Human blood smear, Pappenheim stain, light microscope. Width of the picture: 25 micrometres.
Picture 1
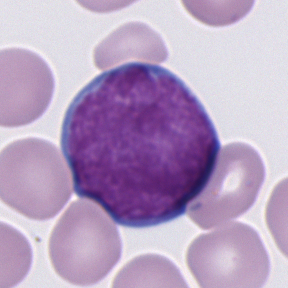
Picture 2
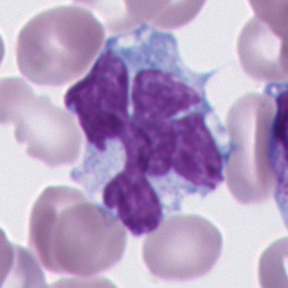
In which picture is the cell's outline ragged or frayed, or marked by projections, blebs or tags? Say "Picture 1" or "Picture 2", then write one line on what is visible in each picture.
Picture 2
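In picture 1: The cell edge is smooth, without projections.
In picture 2: The cell outline is irregular, with a pointed projection at the upper right.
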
